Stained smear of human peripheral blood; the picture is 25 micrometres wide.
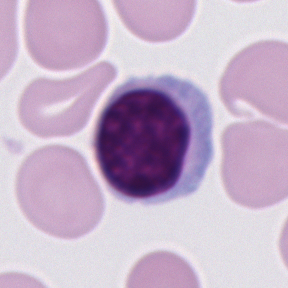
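Typical lymphocyte. The nucleus is round, with a smooth outline and no indentation. Its chromatin is dark purple and clumped into coarse patches, and no nucleoli can be seen. Along its right edge, the cell's outline is slightly uneven.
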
